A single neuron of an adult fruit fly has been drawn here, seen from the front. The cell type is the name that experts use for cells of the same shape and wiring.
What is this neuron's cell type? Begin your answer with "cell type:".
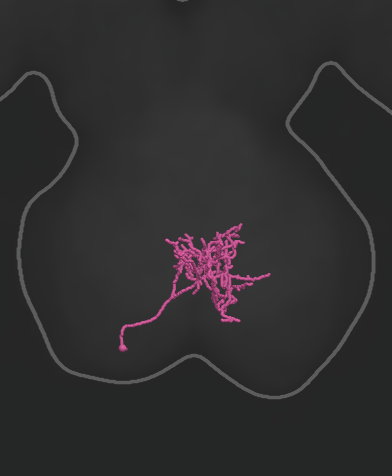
cell type: IN05B077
